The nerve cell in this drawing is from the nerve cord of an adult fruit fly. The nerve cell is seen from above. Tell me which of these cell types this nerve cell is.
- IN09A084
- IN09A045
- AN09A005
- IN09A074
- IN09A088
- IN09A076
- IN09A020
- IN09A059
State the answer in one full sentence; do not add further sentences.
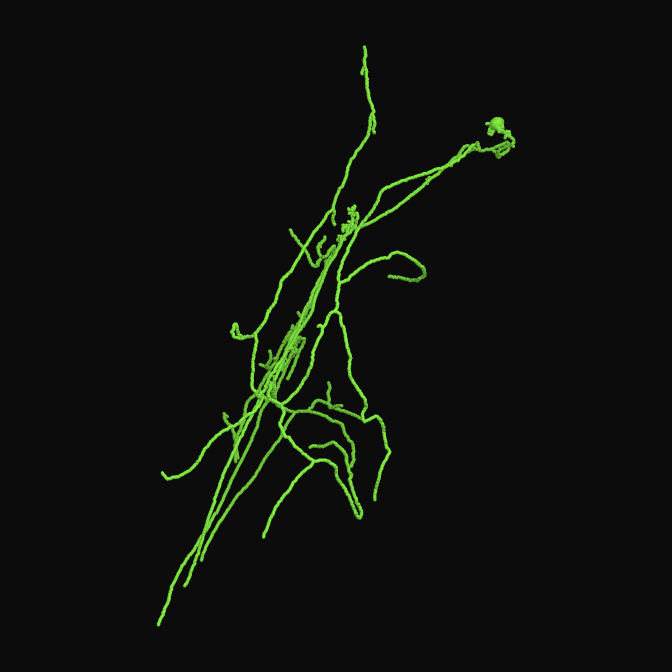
The nerve cell is a member of cell type AN09A005.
